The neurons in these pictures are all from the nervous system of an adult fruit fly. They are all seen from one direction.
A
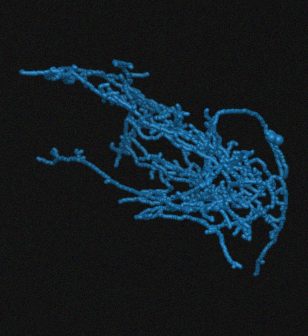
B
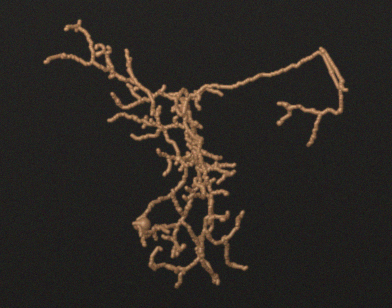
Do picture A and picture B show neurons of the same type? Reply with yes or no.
no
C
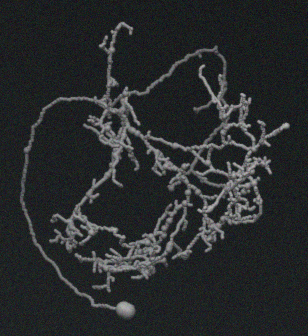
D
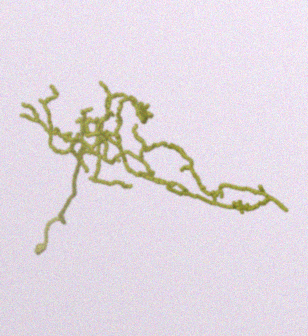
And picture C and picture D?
no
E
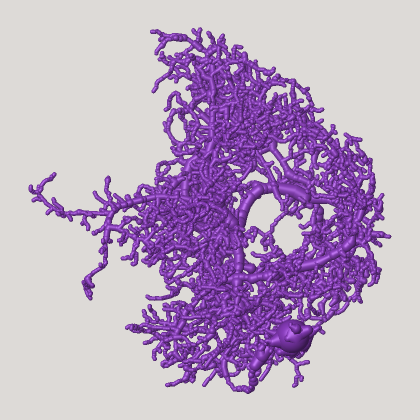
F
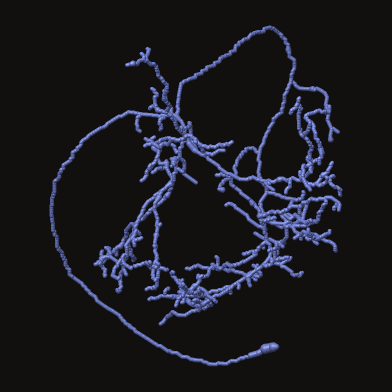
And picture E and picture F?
no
